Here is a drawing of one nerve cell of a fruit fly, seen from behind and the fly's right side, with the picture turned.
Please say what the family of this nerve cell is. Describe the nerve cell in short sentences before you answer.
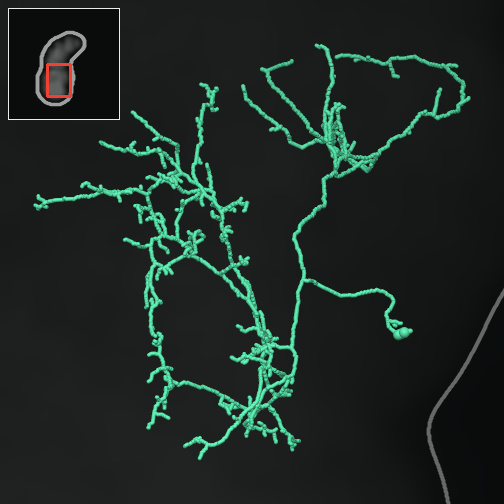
The picture shows dozens of branch ends. In this view it is about as wide as it is tall. It is a central-brain intrinsic neuron. Its family is hemilineage DM1_dorsal.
